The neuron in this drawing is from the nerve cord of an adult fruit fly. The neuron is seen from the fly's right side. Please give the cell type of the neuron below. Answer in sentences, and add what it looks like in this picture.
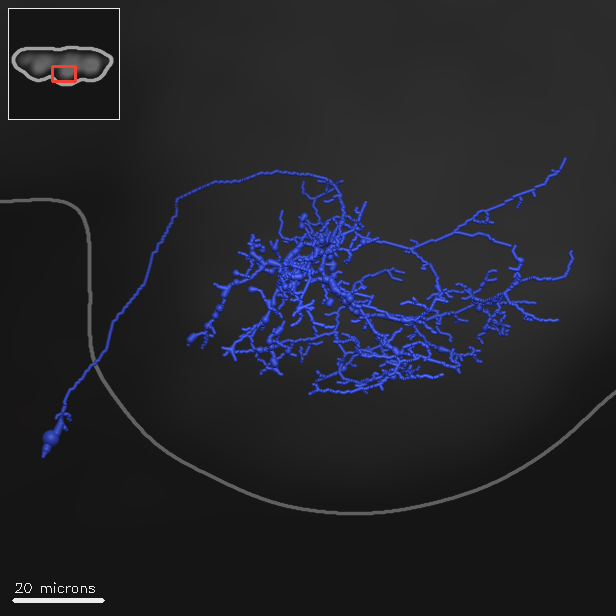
It is of cell type IN21A038. This is a nerve-cord intrinsic neuron. From left to right in the picture it spans about 120 microns. As drawn here it is wider than it is tall.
